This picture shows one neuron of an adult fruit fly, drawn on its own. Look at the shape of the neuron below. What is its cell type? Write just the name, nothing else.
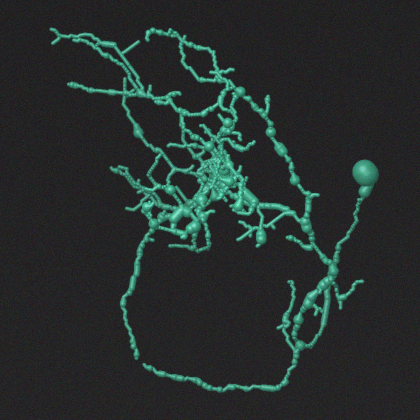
SMP347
